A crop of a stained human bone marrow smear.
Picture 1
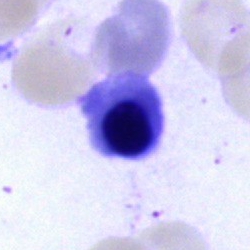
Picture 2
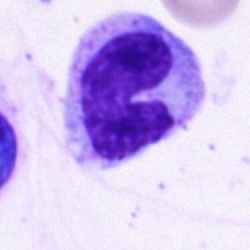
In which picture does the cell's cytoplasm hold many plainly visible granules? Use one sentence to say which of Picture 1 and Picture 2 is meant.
Within the cytoplasm of the cell in picture 2, many granules are visible.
